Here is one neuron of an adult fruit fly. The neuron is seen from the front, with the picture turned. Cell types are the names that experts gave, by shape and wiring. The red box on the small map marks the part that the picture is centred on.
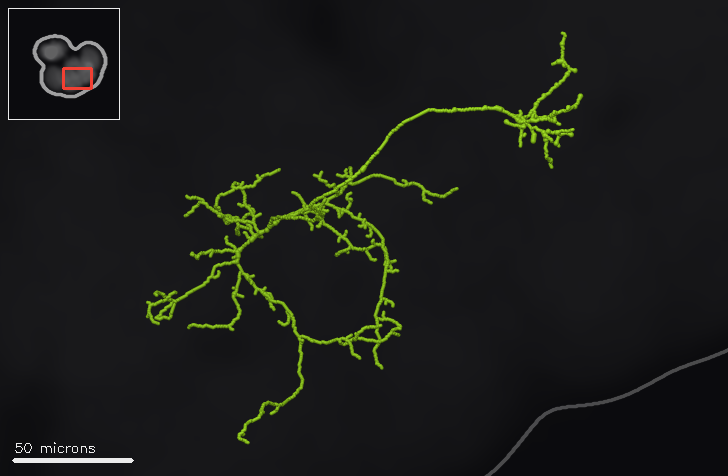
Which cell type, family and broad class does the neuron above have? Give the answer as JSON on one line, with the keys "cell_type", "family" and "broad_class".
{"cell_type": "IB071", "family": "hemilineage DM5_central", "broad_class": "central-brain intrinsic neuron"}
